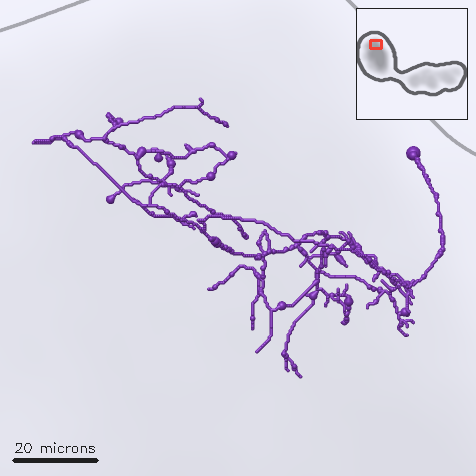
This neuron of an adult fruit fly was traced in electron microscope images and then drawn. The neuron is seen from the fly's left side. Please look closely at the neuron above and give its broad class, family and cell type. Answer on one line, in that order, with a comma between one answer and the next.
central-brain intrinsic neuron, hemilineage DL1_dorsal, LHPV5c1_d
